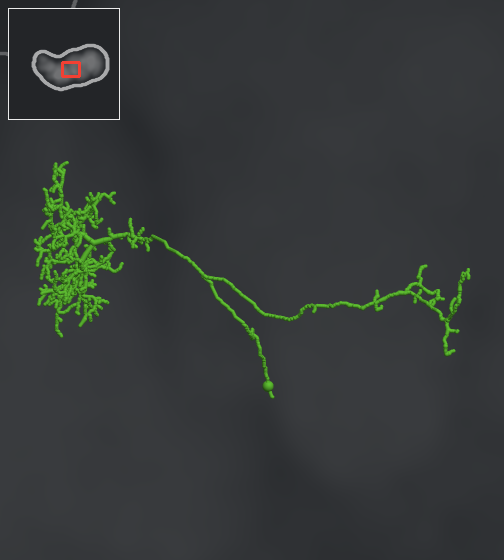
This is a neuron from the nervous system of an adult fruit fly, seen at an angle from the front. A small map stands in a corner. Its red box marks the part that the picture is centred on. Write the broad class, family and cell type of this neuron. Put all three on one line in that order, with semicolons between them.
visual projection neuron; LC; LC31a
